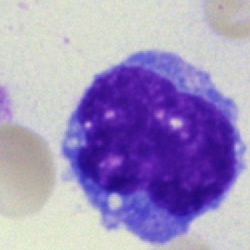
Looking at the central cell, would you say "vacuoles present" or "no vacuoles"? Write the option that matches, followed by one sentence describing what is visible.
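Vacuoles present. One small clear round vacuole sits in the cytoplasm at the lower left edge.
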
